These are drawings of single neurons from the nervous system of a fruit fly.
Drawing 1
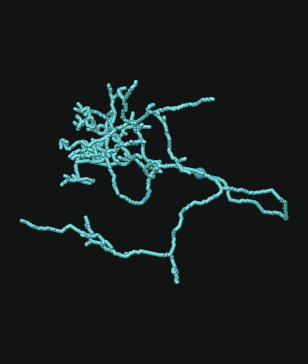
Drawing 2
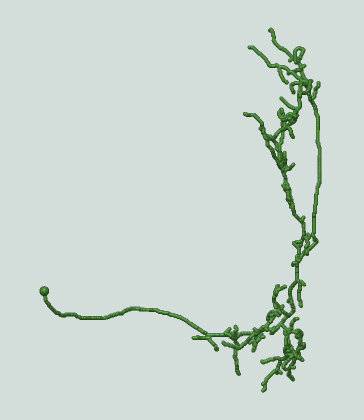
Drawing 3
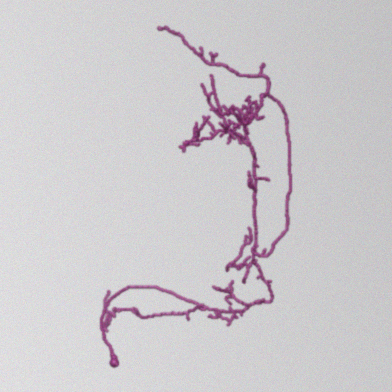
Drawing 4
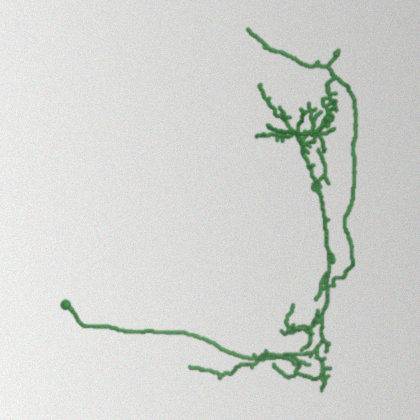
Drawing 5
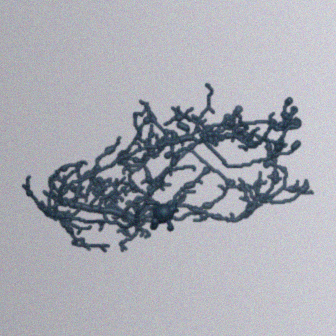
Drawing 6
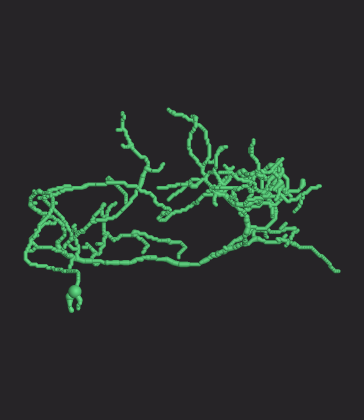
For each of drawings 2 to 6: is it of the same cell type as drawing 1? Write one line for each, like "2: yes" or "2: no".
2: no
3: no
4: no
5: yes
6: yes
